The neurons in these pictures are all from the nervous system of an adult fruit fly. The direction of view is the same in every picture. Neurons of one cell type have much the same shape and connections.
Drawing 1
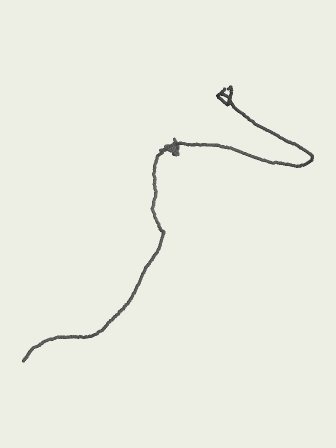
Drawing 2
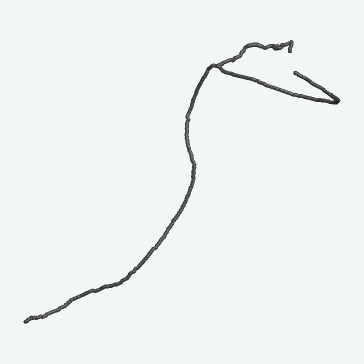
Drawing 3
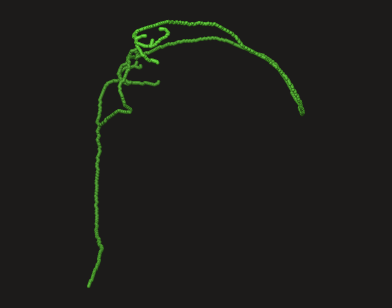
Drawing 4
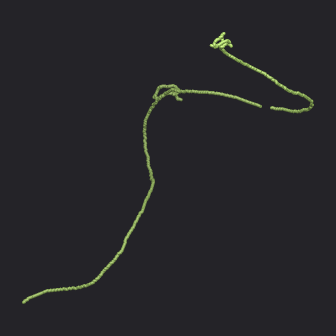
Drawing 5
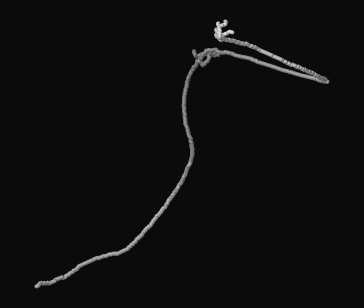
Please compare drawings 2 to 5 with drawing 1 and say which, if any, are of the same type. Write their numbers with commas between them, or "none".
4, 5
